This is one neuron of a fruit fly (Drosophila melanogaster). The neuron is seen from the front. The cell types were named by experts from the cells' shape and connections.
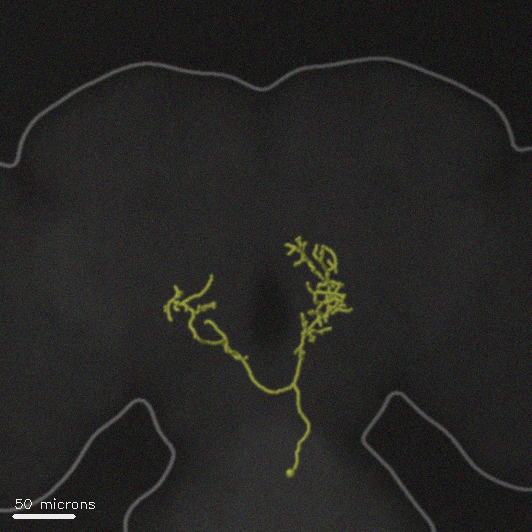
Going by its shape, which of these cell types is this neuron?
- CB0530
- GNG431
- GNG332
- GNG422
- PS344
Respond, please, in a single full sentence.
The neuron is of cell type PS344.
